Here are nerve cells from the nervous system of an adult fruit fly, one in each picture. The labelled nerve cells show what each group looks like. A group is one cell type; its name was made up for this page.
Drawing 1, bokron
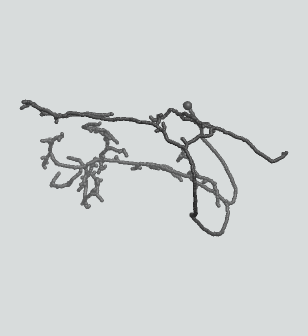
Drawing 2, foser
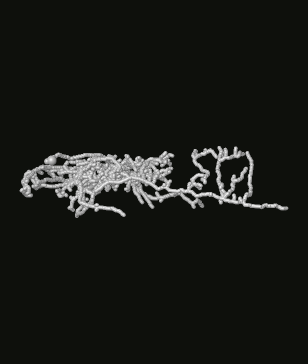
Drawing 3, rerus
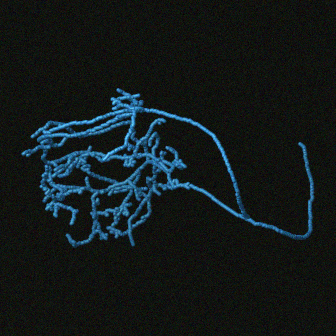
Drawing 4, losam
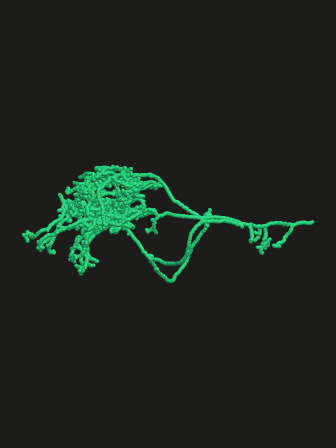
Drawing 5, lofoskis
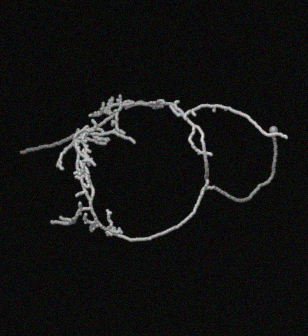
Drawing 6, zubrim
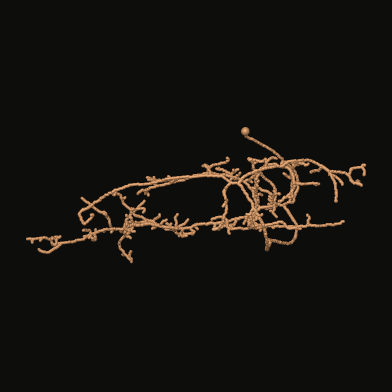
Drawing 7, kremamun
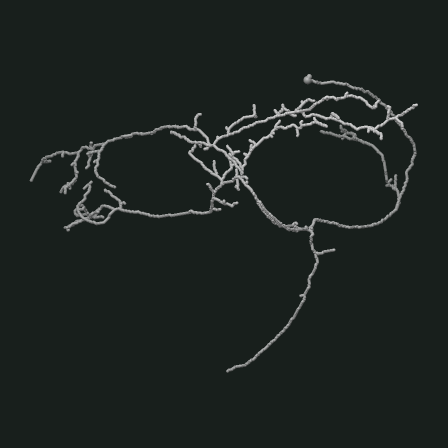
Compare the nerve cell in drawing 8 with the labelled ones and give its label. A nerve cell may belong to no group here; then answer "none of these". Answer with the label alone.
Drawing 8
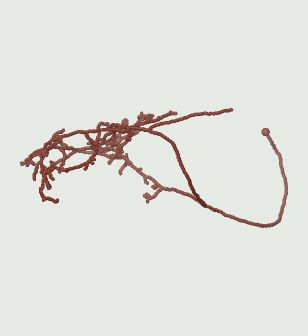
none of these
